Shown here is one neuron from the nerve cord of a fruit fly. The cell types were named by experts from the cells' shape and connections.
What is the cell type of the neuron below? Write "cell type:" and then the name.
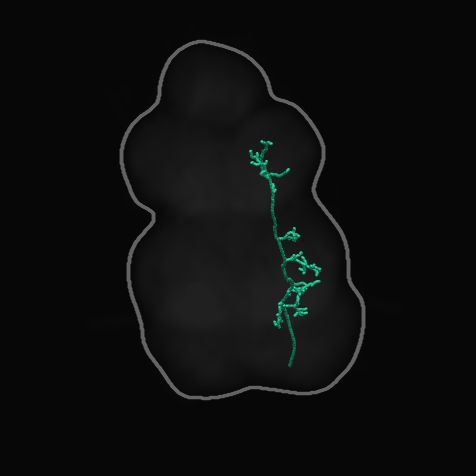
cell type: DNbe007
